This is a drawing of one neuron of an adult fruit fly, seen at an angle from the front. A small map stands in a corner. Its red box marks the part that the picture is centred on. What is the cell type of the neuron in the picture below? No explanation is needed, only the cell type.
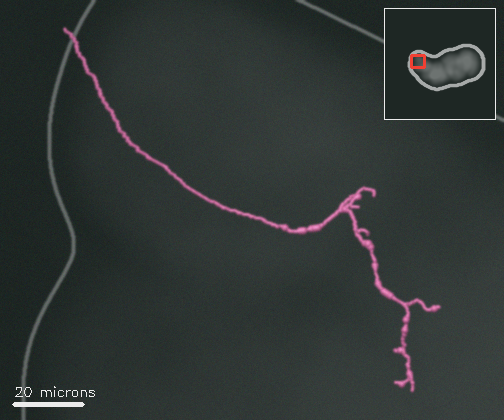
SNxx01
